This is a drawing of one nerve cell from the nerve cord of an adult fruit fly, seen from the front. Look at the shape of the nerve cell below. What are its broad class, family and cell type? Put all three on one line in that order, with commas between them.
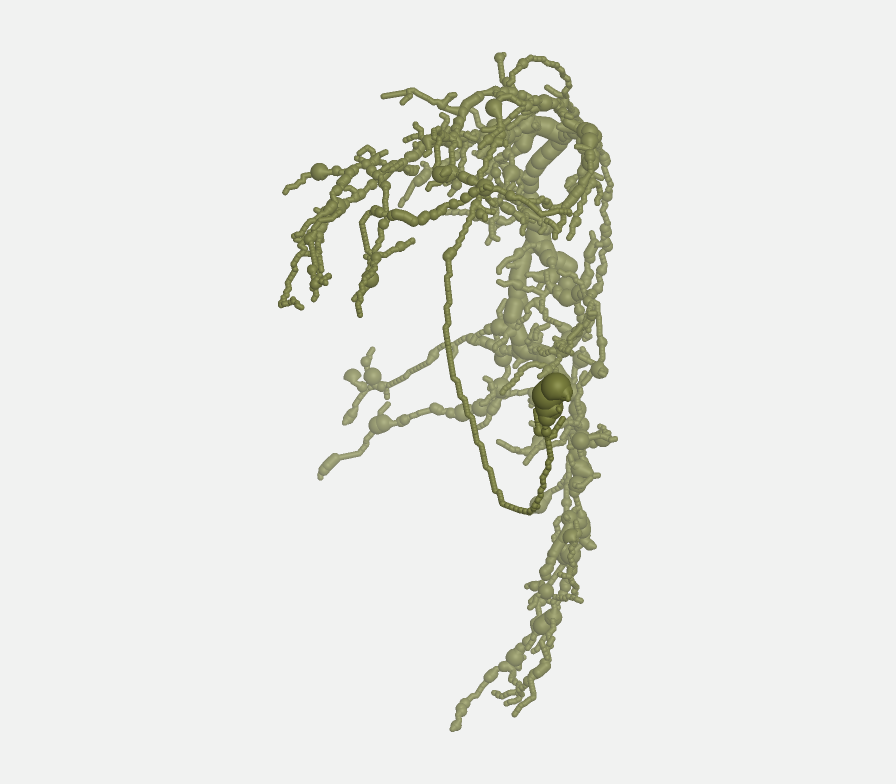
nerve-cord intrinsic neuron, hemilineage 08A, IN08A026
